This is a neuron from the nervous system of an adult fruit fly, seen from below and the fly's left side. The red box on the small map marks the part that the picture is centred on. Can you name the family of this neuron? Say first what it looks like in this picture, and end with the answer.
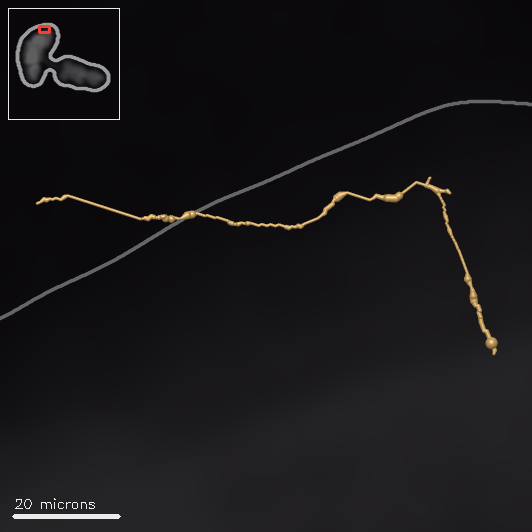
It lies in the brain. By the scale bar it is about 90 microns wide in this view. There are a dozen or fewer branch ends. It is a photoreceptor or other optic-lobe sensory neuron. The name of its family is class visual.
